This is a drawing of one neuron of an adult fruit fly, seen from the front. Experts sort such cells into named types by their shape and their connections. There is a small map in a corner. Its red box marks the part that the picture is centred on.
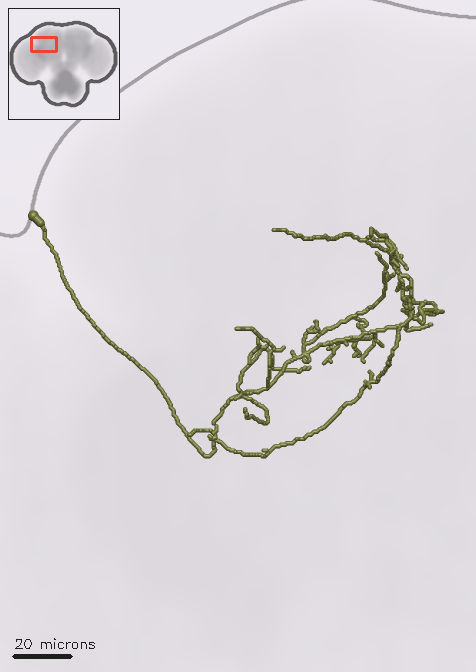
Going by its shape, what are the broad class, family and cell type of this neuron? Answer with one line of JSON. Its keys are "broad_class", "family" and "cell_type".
{"broad_class": "central-brain intrinsic neuron", "family": "hemilineage VPNp1_medial", "cell_type": "PLP188"}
